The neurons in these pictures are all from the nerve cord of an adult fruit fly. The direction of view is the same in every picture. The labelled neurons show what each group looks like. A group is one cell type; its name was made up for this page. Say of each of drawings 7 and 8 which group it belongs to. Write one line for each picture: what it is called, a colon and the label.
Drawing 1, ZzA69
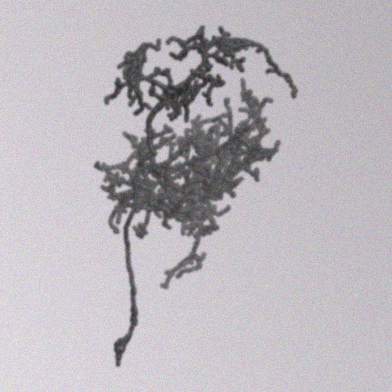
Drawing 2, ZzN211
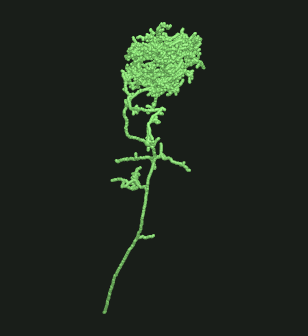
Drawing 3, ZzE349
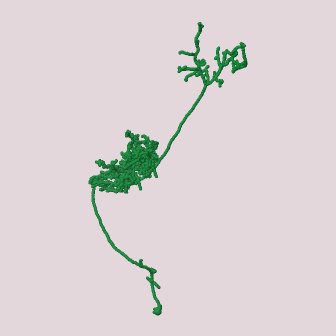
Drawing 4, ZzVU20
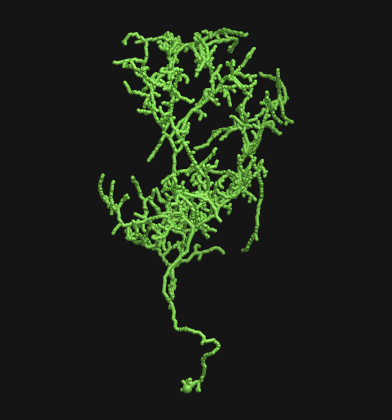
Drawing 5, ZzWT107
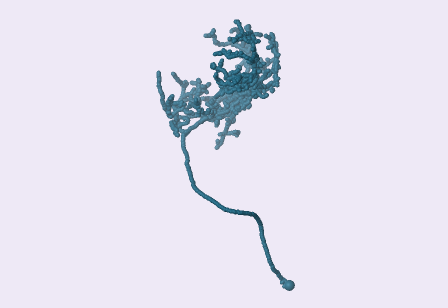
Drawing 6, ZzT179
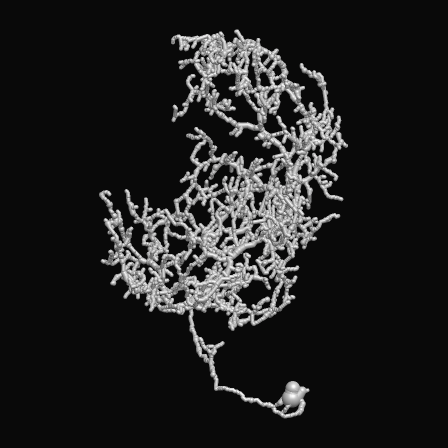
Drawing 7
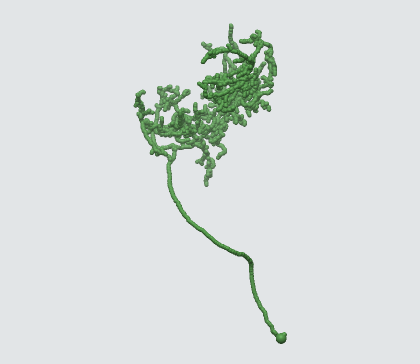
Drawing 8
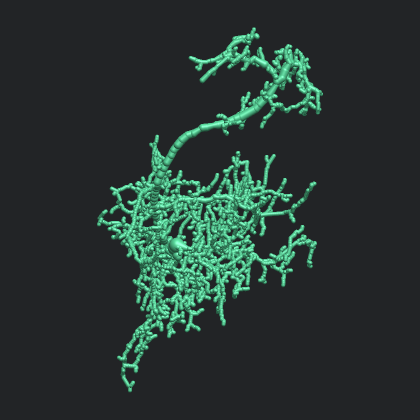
7: ZzWT107
8: ZzA69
